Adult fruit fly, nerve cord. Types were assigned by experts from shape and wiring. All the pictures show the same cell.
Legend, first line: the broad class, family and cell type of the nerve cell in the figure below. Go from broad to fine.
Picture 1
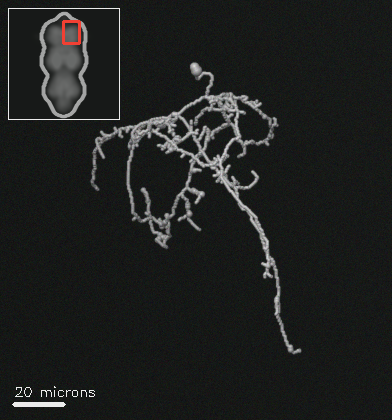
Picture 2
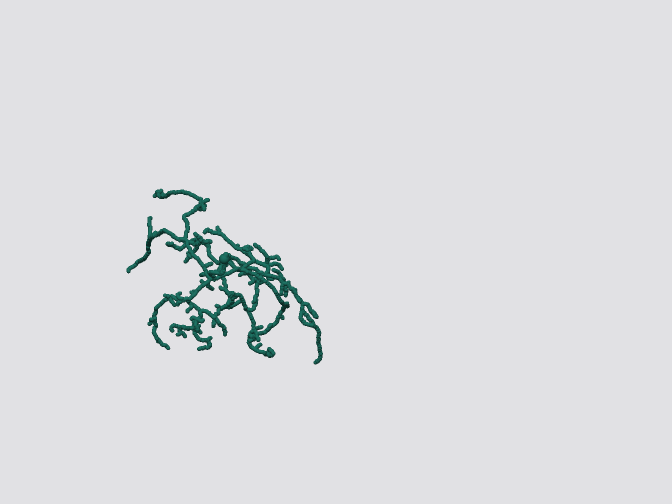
nerve-cord intrinsic neuron; hemilineage 09A; IN09A069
